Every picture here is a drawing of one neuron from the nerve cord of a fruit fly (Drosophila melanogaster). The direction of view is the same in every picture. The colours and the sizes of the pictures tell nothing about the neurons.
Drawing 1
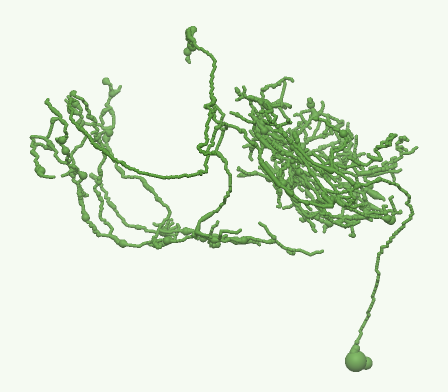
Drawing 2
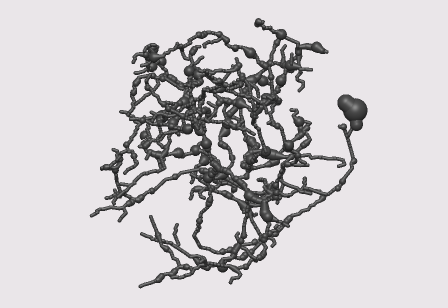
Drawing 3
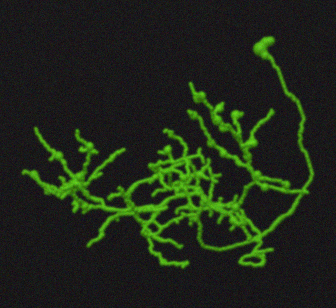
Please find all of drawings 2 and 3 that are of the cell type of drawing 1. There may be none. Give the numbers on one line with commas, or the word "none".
none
